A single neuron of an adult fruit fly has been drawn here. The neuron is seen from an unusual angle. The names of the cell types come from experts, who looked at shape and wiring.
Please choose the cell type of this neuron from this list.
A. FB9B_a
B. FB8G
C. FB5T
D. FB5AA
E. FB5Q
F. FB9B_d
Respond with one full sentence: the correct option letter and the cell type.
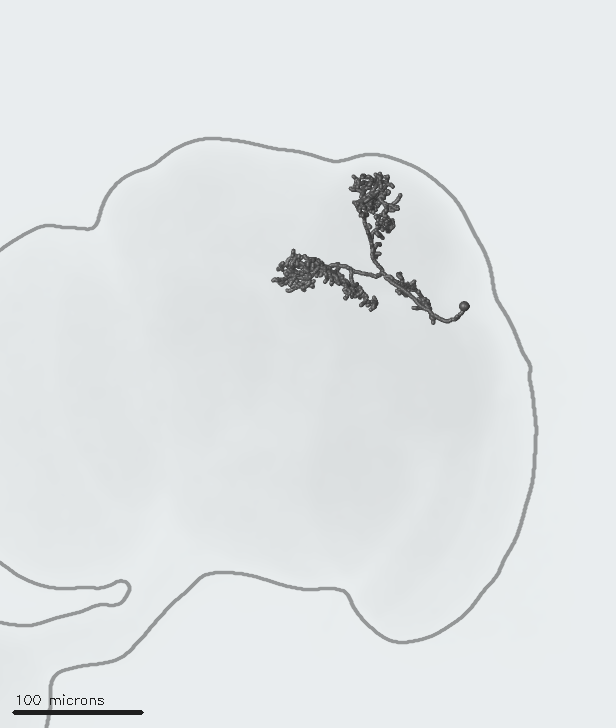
The cell type named FB5AA, option D, describes the neuron.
